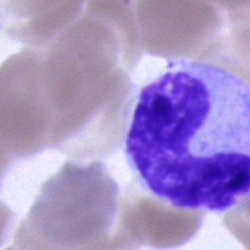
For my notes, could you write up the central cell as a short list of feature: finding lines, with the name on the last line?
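Nucleus: bent into a C, hollow opening to the right
Chromatin: dark purple, coarsely clumped
Cytoplasm: pale lilac-blue
Placement: most visible cytoplasm sits inside the nuclear hollow
Name: band neutrophil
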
